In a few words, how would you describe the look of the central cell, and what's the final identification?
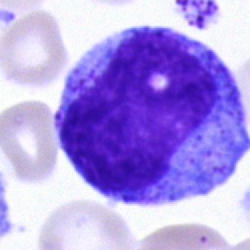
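Outline roughly round. Nucleus occupies most of the cell and sits toward the upper left. Widest cytoplasmic rim at lower right. No vacuoles in the cytoplasm. Cell: promyelocyte.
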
